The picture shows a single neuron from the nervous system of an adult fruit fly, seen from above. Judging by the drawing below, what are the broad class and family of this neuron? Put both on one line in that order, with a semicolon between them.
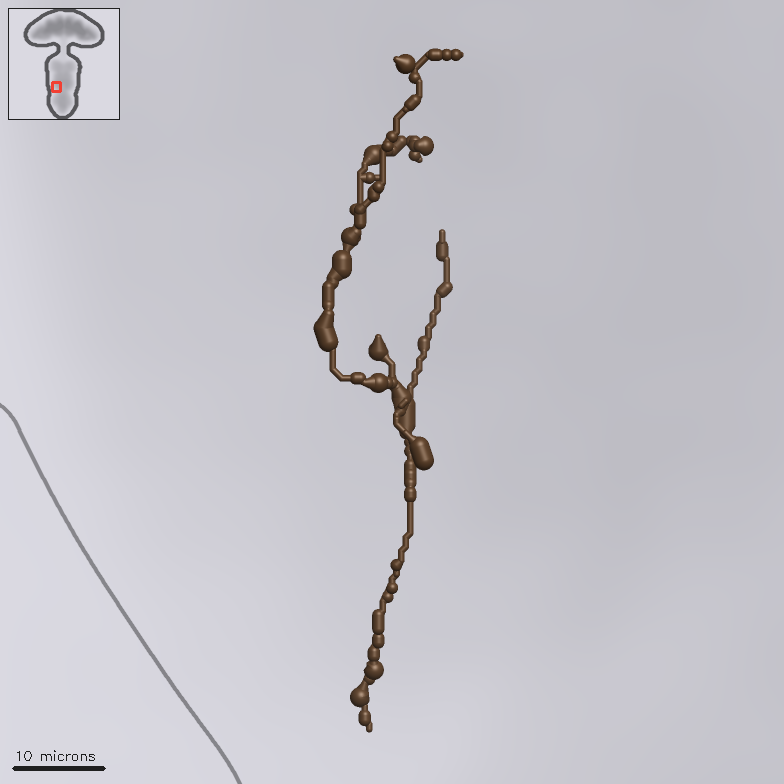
sensory neuron entering the nerve cord; class mechanosensory tactile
